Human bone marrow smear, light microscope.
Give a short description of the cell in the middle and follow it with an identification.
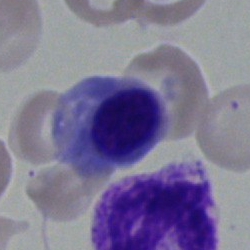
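The nucleus is off-centre, displaced toward the right side of the cell. Its chromatin is dense and stains dark purple. The cytoplasm is blue and lies mostly to the left of the nucleus. The cell is an erythroblast.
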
